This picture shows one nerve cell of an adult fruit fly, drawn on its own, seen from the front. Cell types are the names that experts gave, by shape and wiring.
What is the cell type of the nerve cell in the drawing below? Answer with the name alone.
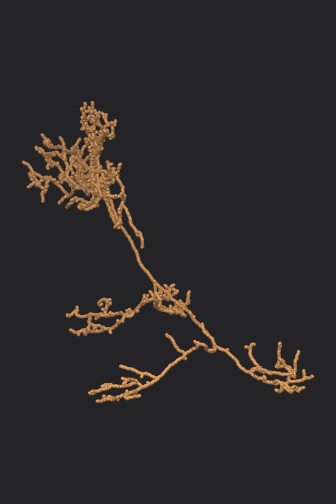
IN05B018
